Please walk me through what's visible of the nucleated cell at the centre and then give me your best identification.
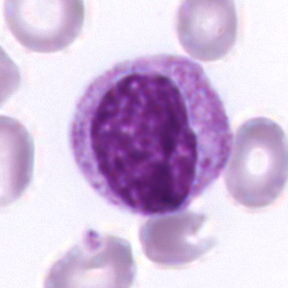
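Set off-centre toward the left of the cell, the nucleus has a shallow notch on its right edge. Its chromatin is clumped into dark patches separated by paler gaps, and no distinct nucleoli are visible. The cell is a myelocyte.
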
